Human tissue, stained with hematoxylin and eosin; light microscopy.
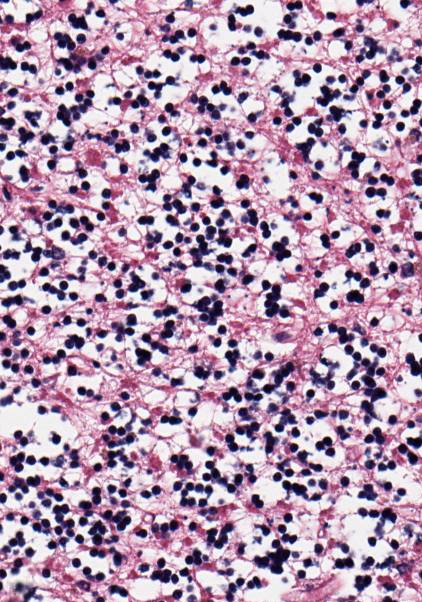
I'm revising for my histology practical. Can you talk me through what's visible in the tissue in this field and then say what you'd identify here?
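Whole field a diffuse sheet of small cells; no glands, layers or other organised units. Nuclei small, round, uniformly dark blue-purple. Delicate pink fibrillary meshwork between cells. No large blood vessels anywhere. Tissue: cerebellum.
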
